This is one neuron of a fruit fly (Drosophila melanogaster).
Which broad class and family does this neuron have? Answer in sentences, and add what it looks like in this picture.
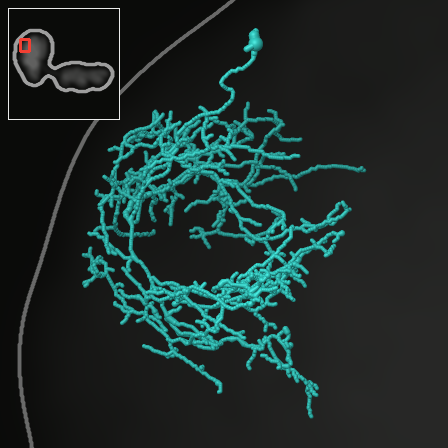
Its broad class is central-brain intrinsic neuron. Its family is hemilineage AOTUv1_medial. The cell body can be seen at the top of the picture. In this view it is taller than it is wide.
